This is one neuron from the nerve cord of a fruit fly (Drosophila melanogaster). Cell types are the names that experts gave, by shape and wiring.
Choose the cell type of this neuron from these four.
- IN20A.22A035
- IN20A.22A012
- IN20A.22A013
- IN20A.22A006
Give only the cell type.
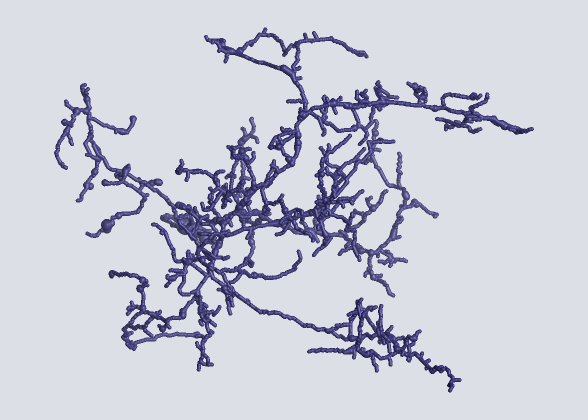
IN20A.22A013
